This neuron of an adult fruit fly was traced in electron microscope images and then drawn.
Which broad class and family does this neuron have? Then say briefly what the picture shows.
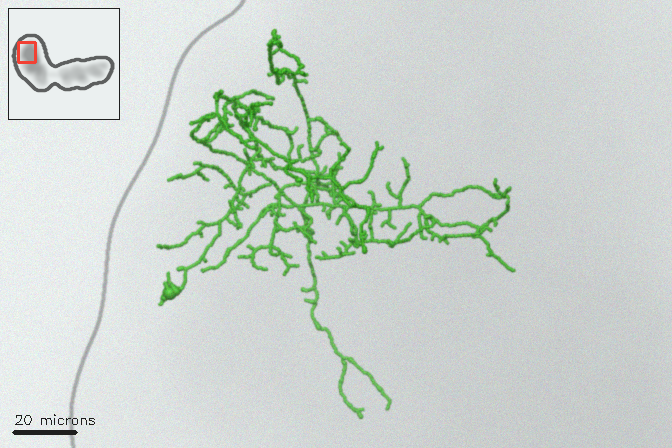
Its broad class is central-brain intrinsic neuron. Its family is hemilineage SMPad1. By the scale bar it is about 130 microns tall in this view. Dozens of branch ends can be seen.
